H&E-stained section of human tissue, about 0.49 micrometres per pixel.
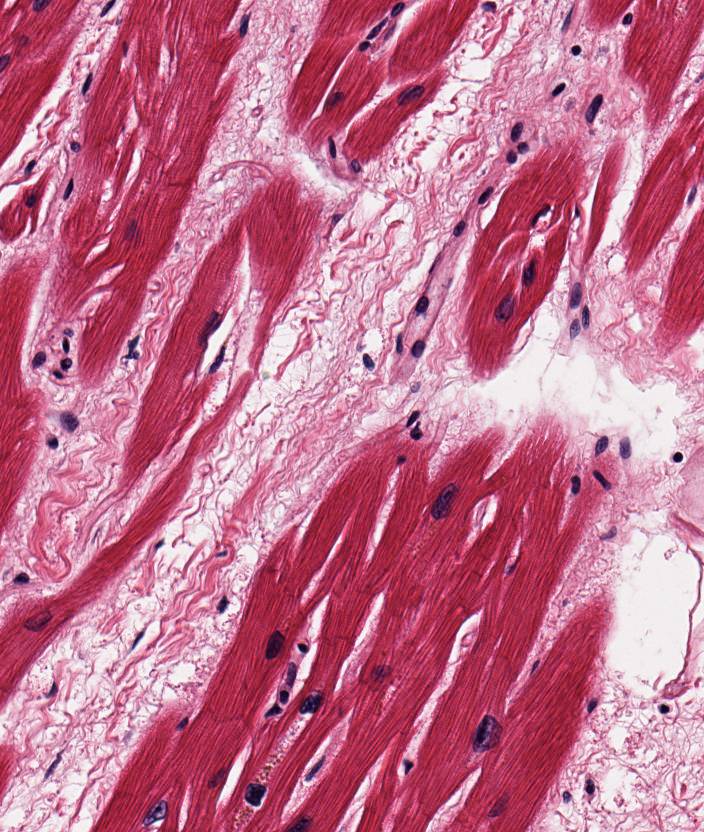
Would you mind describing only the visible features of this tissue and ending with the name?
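Branching and rejoining, the muscle fibres merge with their neighbours. Loose, pale pink, wavy collagen lies between the bundles and holds scattered small dark nuclei. At the lower centre, fine yellow-brown granules sit beside a nucleus within one fibre. This is the left ventricle of the heart.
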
